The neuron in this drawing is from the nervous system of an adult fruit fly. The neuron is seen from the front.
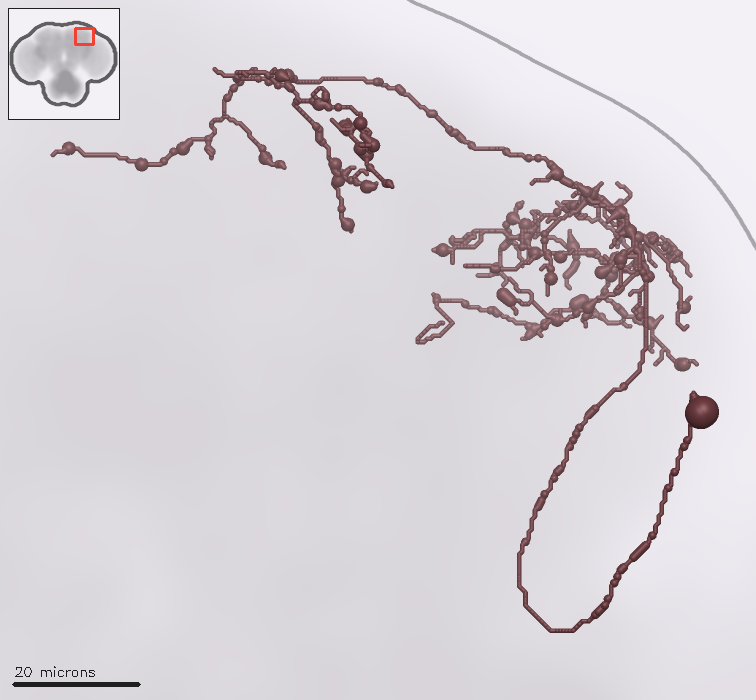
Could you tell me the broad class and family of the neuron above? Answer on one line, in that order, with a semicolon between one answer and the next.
central-brain intrinsic neuron; hemilineage VPNl&d1_dorsal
